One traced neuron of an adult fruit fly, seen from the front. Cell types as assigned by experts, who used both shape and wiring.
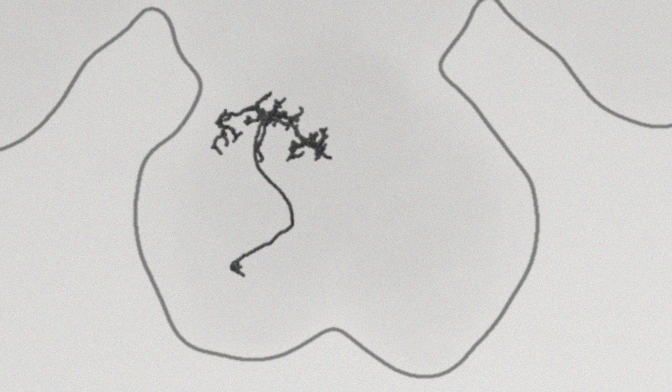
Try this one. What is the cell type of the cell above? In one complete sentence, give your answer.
The neuron here is of the cell type IN03B060.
